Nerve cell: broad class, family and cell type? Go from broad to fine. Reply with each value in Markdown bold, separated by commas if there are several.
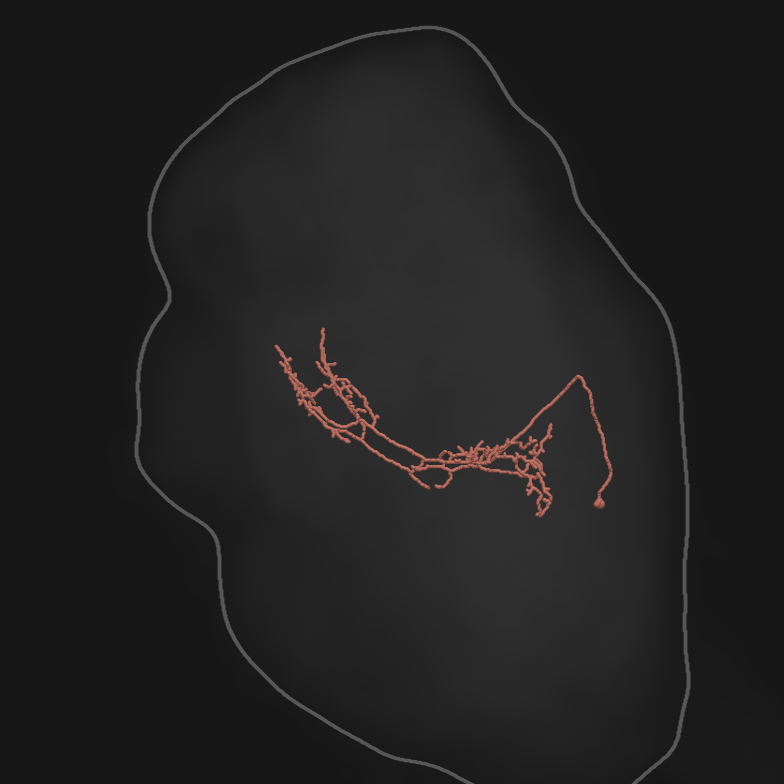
**central-brain intrinsic neuron**, **hemilineage DM5_ventral**, **CB2037**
